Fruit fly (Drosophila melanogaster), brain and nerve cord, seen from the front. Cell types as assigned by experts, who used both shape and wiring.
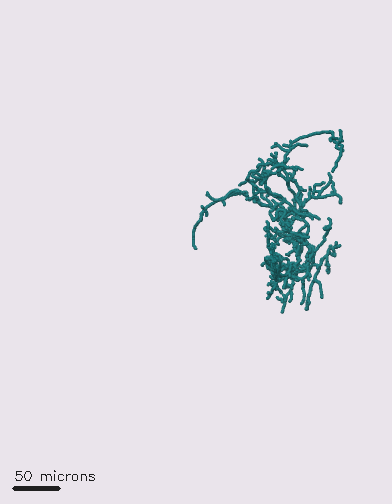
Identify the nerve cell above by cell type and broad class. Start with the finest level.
PLP177; central-brain intrinsic neuron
